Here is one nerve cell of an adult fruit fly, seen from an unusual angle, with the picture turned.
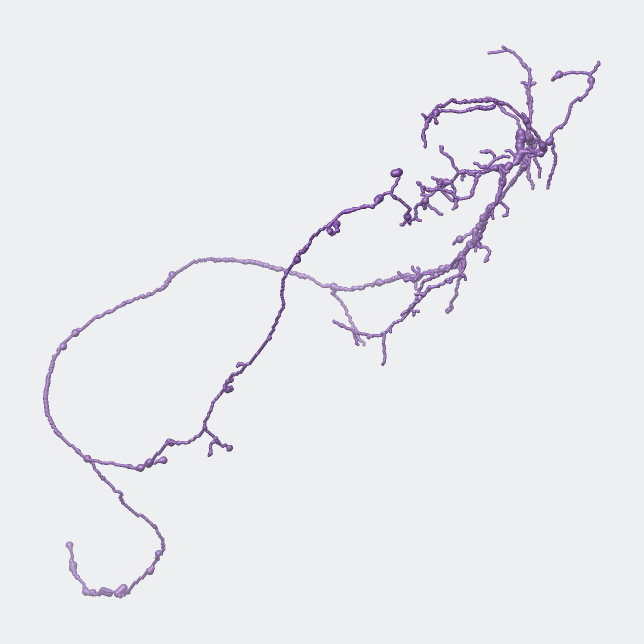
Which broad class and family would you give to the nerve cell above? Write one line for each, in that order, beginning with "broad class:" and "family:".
broad class: nerve-cord intrinsic neuron
family: hemilineage 19B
